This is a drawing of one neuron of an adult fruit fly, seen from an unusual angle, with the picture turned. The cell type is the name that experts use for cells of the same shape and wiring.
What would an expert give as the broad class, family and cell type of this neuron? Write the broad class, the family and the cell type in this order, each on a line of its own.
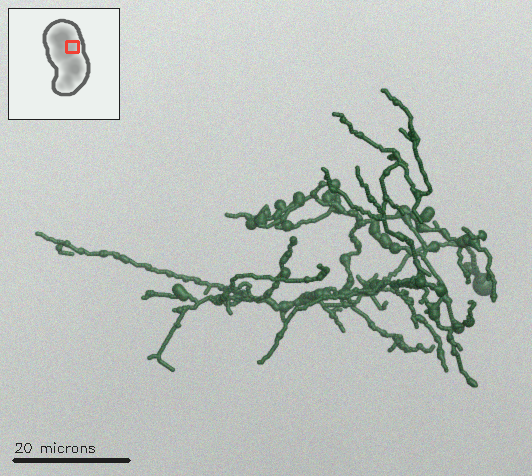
central-brain intrinsic neuron
hemilineage TRdl_b
GNG359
